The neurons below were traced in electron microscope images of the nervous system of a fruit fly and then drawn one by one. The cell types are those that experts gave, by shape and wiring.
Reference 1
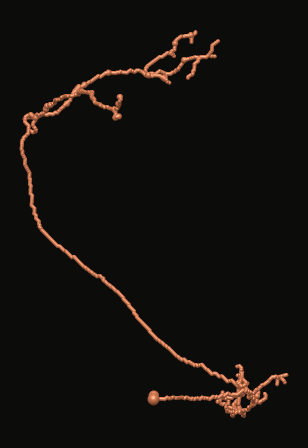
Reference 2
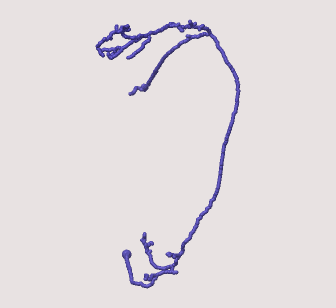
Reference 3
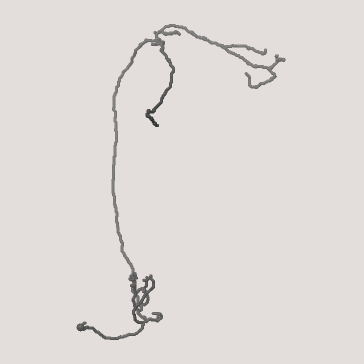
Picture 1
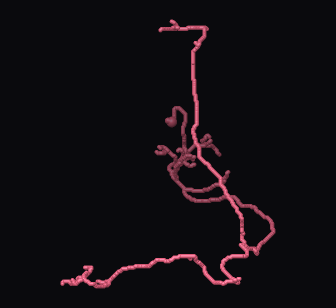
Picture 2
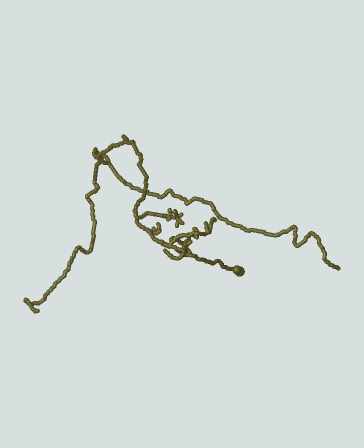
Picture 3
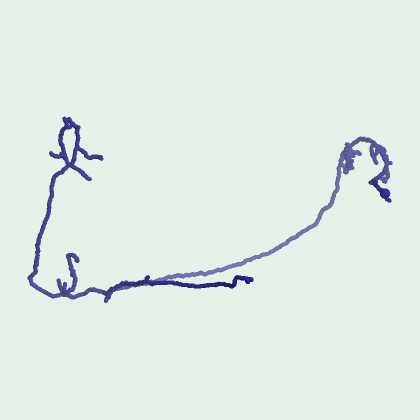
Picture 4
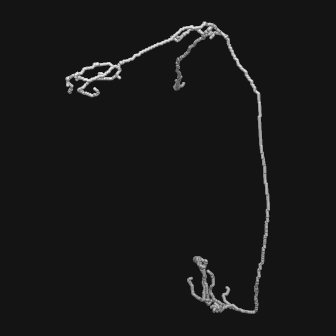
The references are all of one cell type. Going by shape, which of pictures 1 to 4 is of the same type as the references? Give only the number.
4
